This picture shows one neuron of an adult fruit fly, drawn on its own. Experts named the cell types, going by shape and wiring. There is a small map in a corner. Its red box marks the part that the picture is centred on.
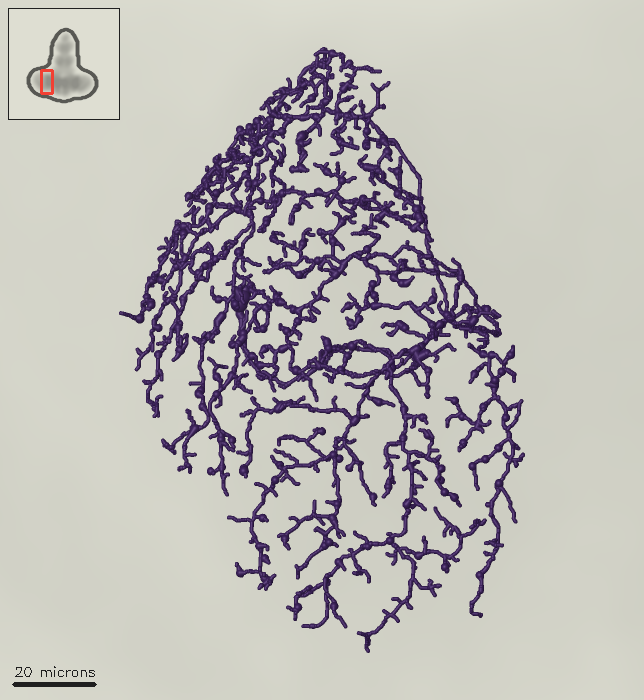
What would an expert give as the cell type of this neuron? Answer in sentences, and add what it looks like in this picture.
The cell type is Li11b. Its broad class is optic-lobe intrinsic neuron. By the scale bar it is about 150 microns tall in this view. More than a hundred branch ends can be seen.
